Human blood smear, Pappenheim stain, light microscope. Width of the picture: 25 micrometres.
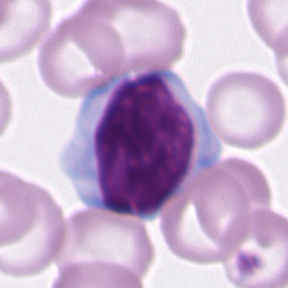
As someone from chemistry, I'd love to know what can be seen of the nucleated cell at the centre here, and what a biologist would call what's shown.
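Cell about 13 micrometres across, outline irregular and somewhat angular, not smoothly round. Nucleus oval, about 13 by 9 micrometres, filling about 60% of the cell's area. Chromatin dark purple, coarsely clumped. Cytoplasm pale blue, its rim widest on the left side. Typical lymphocyte.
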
